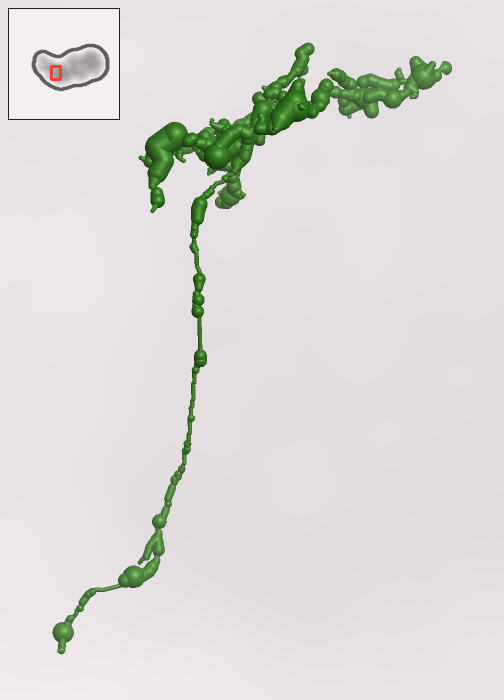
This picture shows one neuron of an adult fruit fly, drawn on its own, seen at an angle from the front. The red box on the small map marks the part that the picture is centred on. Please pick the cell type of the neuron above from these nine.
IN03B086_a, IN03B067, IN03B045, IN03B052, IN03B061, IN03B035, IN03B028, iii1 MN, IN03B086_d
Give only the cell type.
IN03B045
